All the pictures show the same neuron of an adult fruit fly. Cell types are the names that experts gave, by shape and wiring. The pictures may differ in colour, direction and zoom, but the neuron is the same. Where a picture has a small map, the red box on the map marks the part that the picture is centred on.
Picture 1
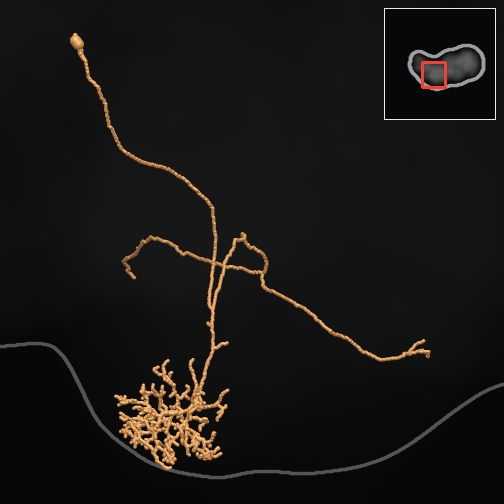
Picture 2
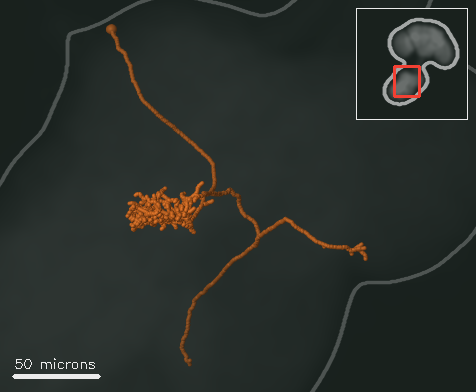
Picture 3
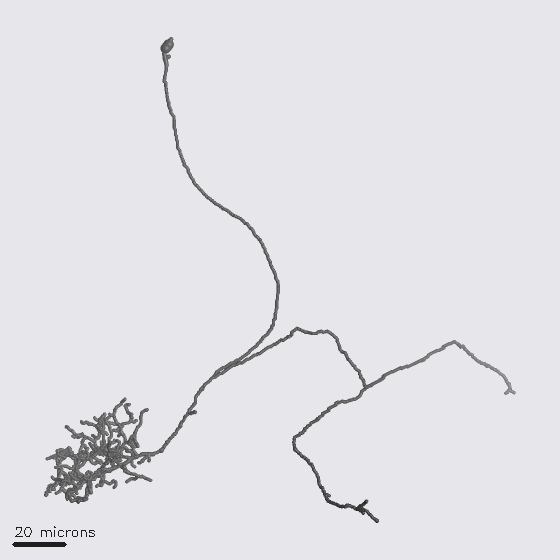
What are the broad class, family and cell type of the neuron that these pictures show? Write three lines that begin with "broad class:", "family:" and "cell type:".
broad class: nerve-cord intrinsic neuron
family: hemilineage 23B
cell type: IN23B067_d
